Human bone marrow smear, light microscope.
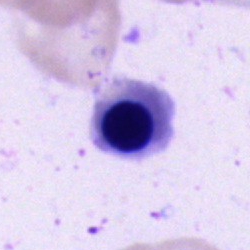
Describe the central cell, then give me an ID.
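The outline of this cell is irregular rather than smoothly round. Its nucleus is off-centre, with the wider band of cytoplasm on the right side. Chromatin is uniformly dense and very dark, showing no visible pattern, and the cytoplasm is a greyish lilac-blue. Identification: erythroblast.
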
